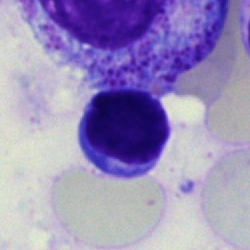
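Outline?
Round and smooth.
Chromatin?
Dense, very dark purple.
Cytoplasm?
Scant, stained deep blue; the nucleus lies toward the top, leaving most of it below.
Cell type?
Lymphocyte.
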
